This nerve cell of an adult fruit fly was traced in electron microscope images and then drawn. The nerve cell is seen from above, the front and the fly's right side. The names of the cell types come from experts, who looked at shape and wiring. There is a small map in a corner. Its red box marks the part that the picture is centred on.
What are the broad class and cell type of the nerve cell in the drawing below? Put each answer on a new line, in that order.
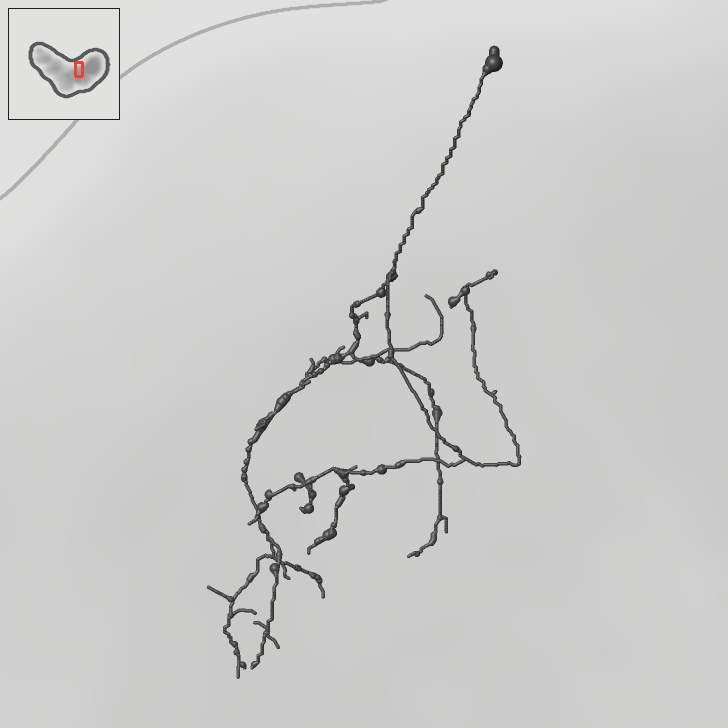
central-brain intrinsic neuron
PS153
